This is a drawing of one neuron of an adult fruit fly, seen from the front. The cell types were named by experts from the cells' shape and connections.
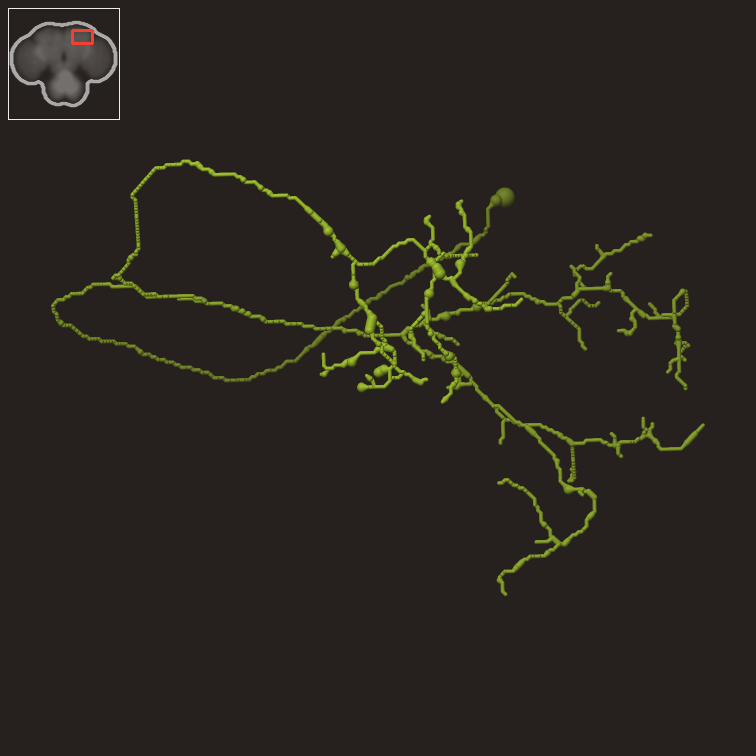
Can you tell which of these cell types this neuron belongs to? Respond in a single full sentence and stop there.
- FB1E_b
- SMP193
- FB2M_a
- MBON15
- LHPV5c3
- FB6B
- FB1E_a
The neuron is a member of cell type LHPV5c3.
